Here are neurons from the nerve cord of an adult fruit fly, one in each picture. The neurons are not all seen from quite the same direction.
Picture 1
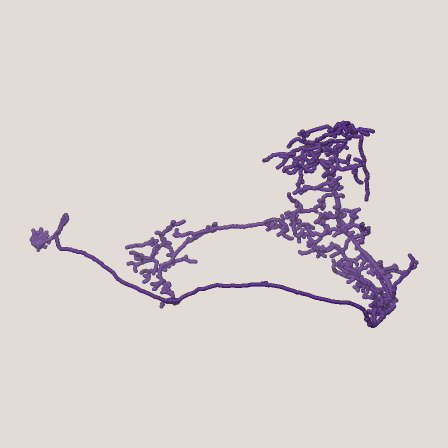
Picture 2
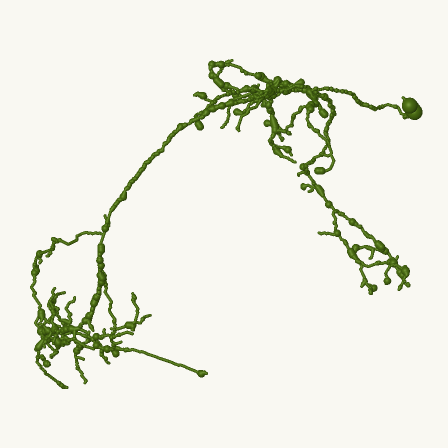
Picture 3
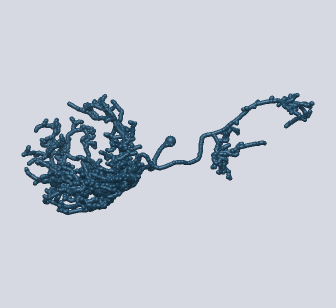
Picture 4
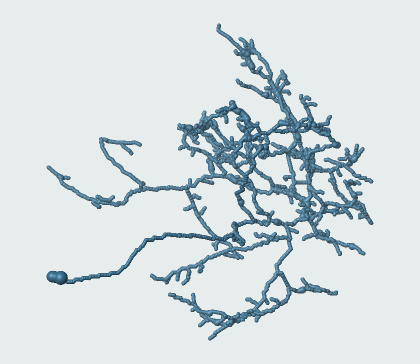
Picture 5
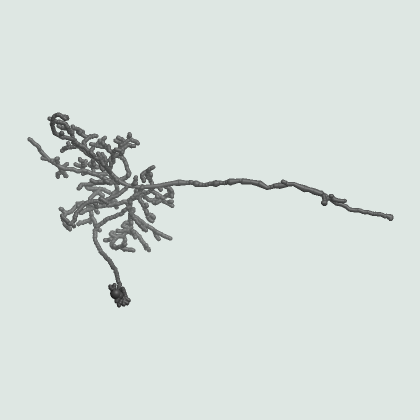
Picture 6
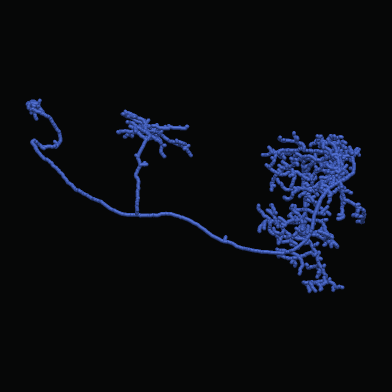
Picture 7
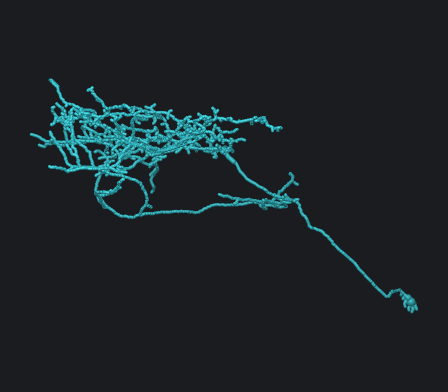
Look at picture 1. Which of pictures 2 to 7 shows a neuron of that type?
6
